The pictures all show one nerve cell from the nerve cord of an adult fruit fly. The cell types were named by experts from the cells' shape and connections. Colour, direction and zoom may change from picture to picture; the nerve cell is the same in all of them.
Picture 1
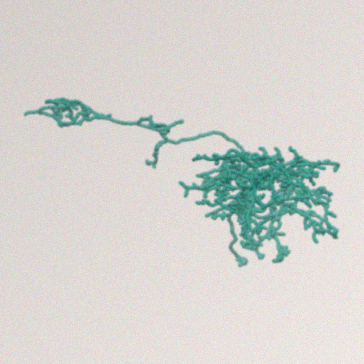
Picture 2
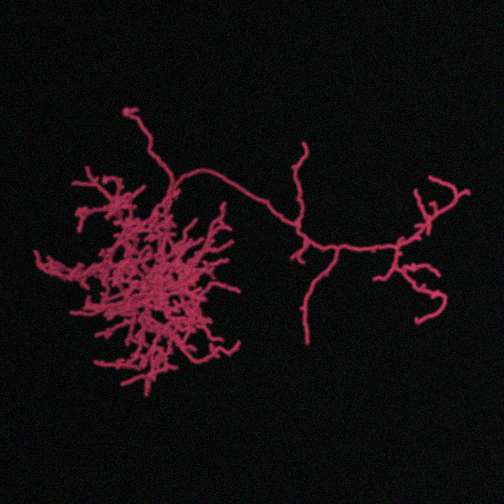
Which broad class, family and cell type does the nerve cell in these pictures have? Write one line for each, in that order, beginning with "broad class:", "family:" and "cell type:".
broad class: nerve-cord intrinsic neuron
family: hemilineage 12A
cell type: IN12A015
